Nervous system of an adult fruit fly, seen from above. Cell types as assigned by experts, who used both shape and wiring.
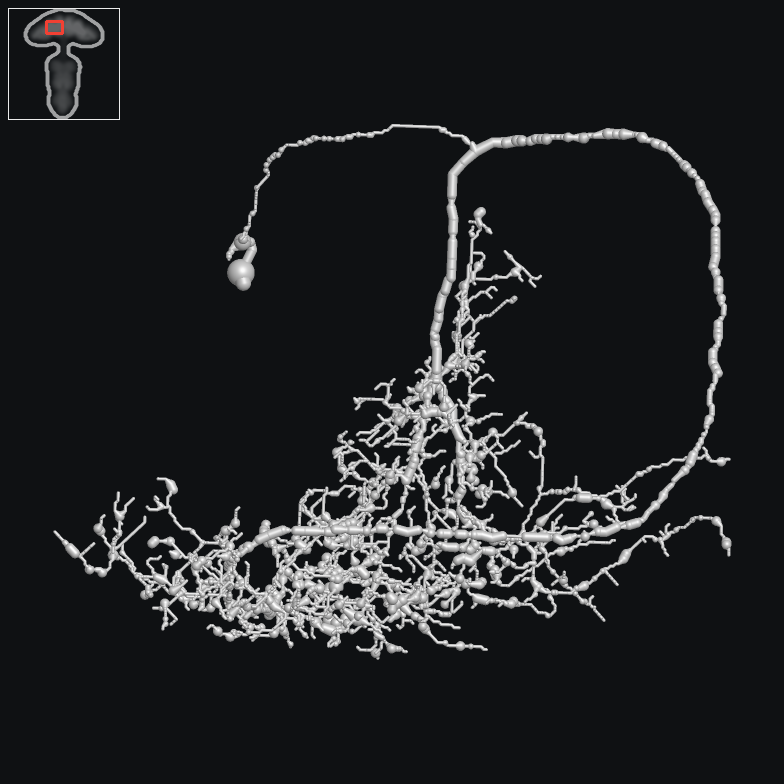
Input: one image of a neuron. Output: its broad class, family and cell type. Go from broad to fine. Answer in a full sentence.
A central-brain intrinsic neuron of the WEDPN family, type WEDPN9.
